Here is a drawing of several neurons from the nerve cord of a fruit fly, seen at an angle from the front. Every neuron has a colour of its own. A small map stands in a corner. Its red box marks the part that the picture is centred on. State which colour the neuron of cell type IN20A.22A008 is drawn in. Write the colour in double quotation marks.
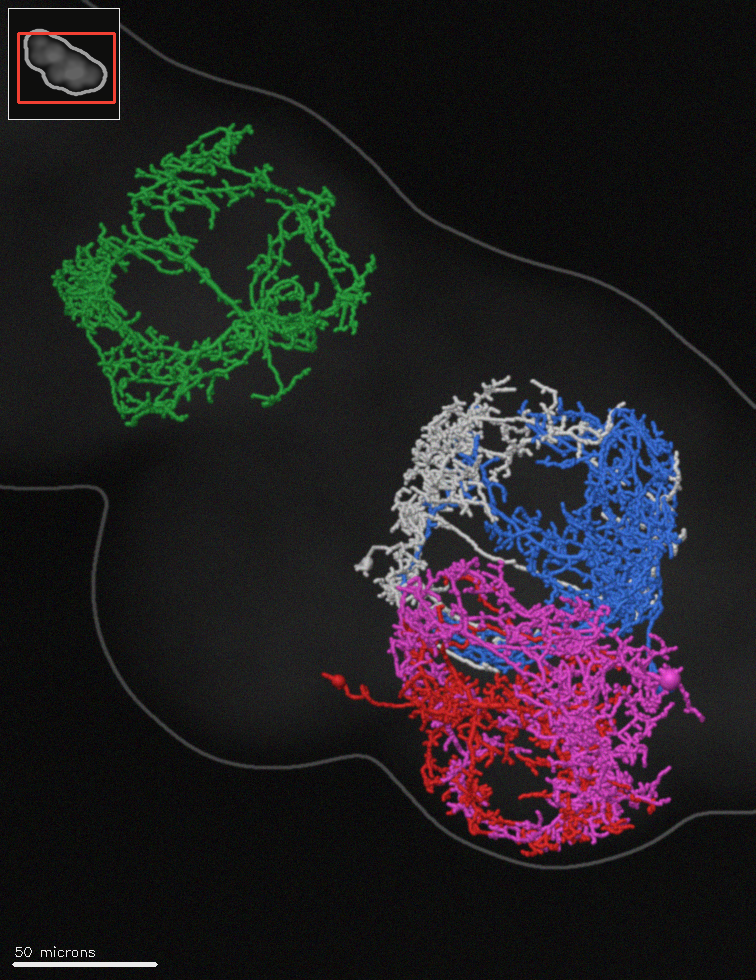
"white"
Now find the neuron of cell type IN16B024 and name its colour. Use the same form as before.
"green"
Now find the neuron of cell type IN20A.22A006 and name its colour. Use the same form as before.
"red"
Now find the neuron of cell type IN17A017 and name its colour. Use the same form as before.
"magenta"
